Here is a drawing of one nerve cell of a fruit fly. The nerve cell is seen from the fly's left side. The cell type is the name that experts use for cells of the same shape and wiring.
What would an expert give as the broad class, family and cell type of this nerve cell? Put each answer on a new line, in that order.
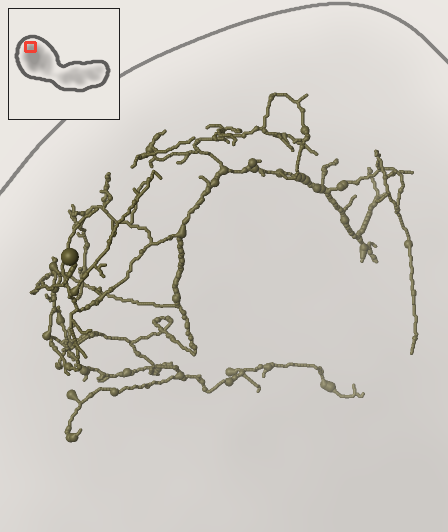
central-brain intrinsic neuron
hemilineage SLPad1_anterior
CB4158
